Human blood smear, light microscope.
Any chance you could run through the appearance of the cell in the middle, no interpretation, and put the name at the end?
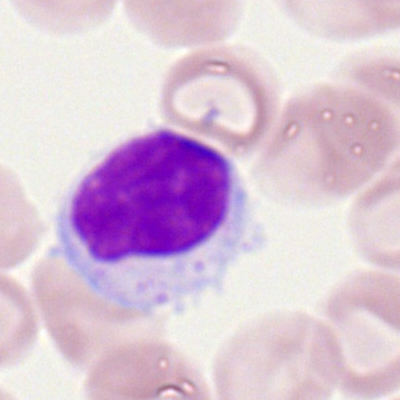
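The chromatin is dense and deep purple, broken by a few paler patches. Pale sky-blue cytoplasm forms a moderate rim around the nucleus, narrowest along its top. The cell outline is slightly ragged, with small bumps along the right and lower edges. This cell is a lymphocyte.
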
